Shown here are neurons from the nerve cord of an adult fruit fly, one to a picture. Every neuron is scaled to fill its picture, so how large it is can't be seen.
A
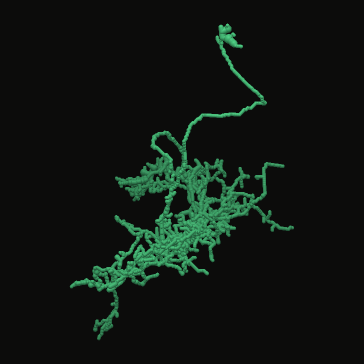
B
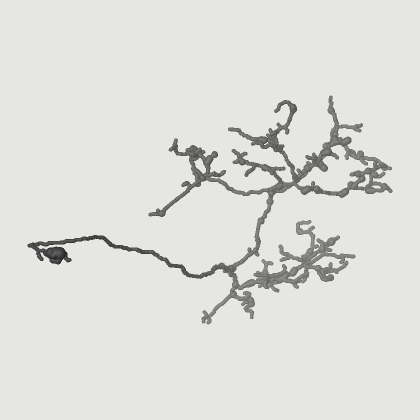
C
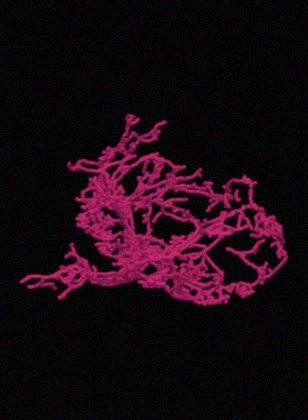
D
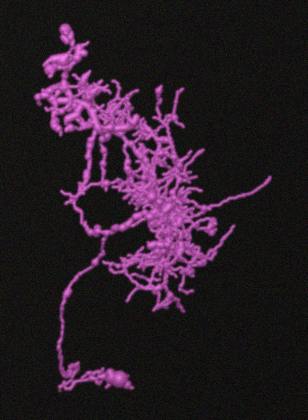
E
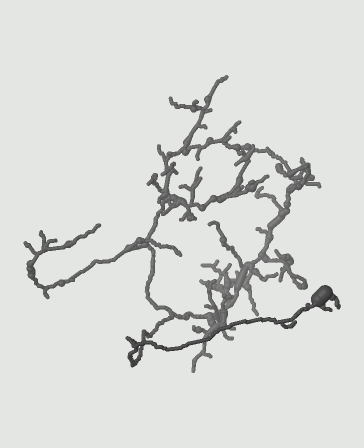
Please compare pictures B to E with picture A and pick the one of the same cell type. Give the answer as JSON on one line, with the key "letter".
{"letter": "D"}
